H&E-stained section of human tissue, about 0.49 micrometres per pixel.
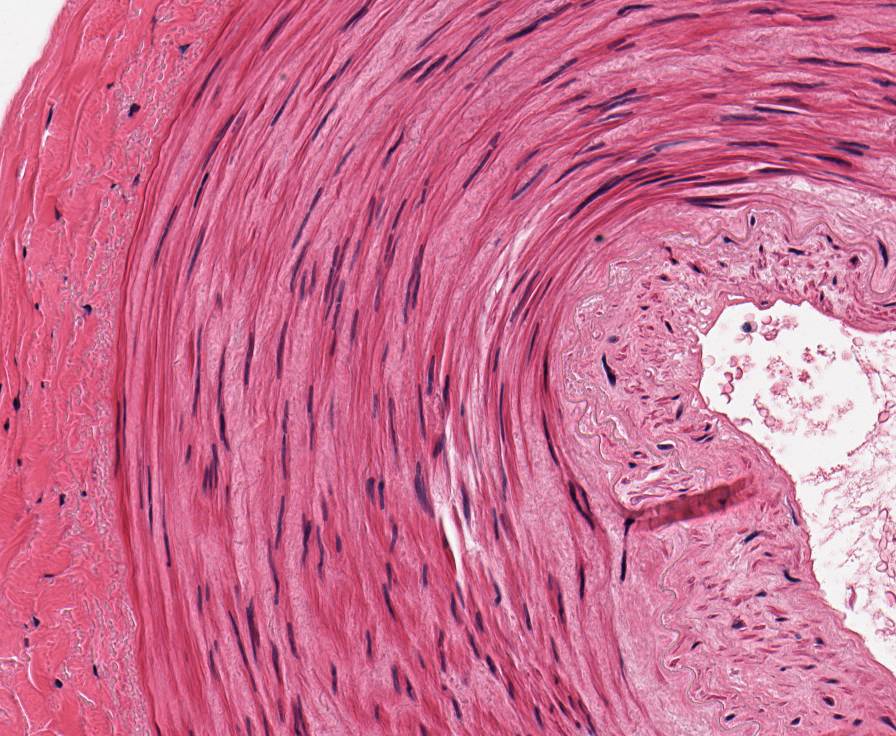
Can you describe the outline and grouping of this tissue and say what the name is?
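Lumen: right edge. Around it: a thick curved band of smooth muscle, cells in concentric layers parallel to the lumen outline, nuclei elongated, cigar-shaped, dark purple. Between band and lumen: a paler, looser layer with wavy fibres and scattered spindle-shaped nuclei. This is a tibial artery.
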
